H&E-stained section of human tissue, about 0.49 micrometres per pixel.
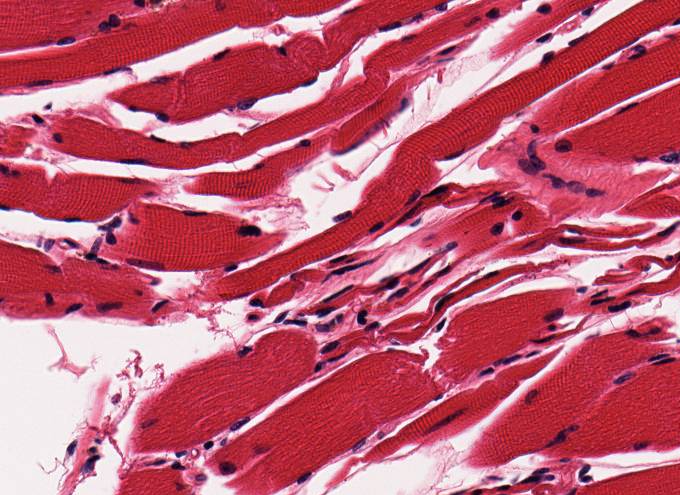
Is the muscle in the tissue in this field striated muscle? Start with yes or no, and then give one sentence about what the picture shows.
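Yes. The fibres show fine cross-striations running across their width.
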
